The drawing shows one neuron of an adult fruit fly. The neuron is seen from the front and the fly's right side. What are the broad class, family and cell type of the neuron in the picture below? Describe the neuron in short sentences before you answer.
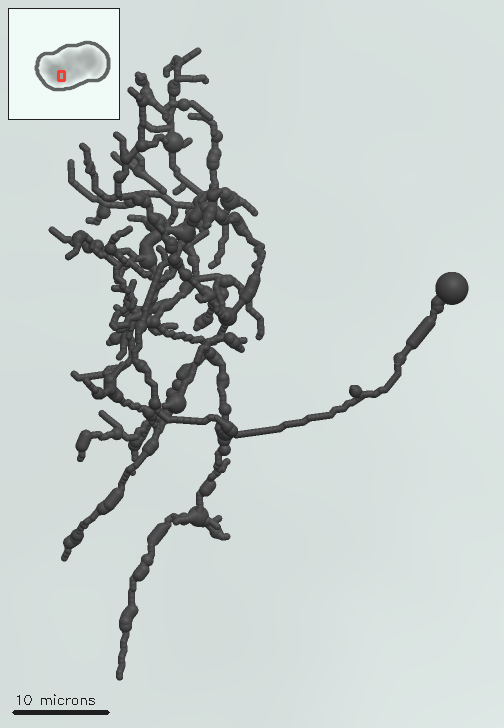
Its cell body lies on the right of the picture. By the scale bar it is about 70 microns tall in this view. The picture shows dozens of branch ends. Its broad class is optic-lobe intrinsic neuron. The family is Mi. The cell type is Mi14.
